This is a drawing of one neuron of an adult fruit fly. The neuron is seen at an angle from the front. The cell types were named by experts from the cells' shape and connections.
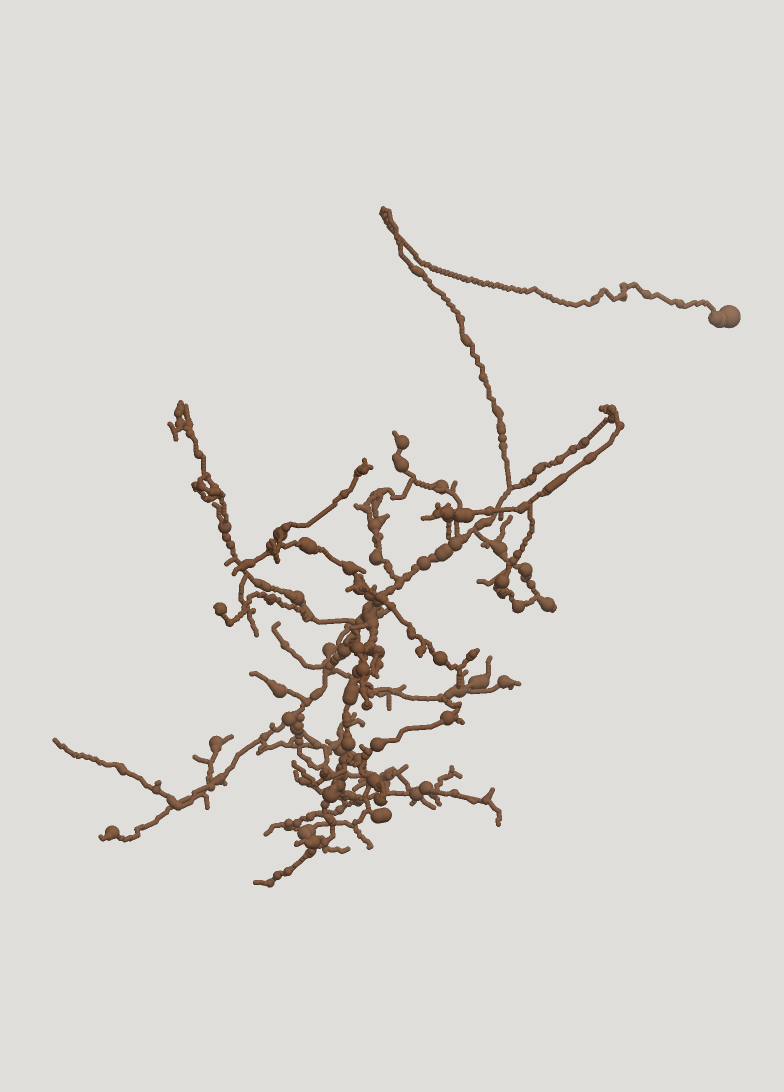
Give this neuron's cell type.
IN03A088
